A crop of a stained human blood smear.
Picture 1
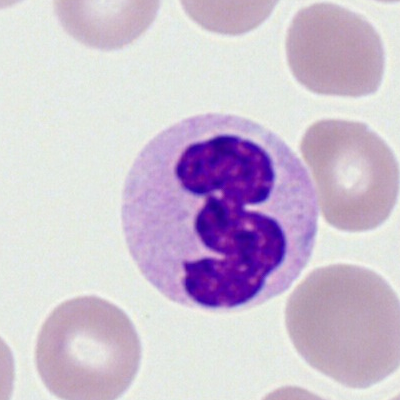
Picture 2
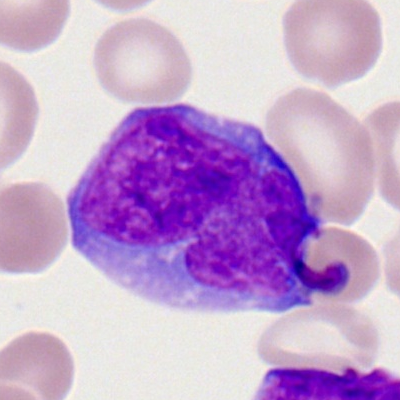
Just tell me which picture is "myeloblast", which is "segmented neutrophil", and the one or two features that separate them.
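In picture 1 the central cell is a segmented neutrophil; in picture 2 it is a myeloblast. The segmented neutrophil has a round, smooth outline, whereas the myeloblast's outline is irregular and angular. The neutrophil nucleus is divided into three lobes stacked one above another in a shape like the numeral 3, and its chromatin is dark purple and coarsely clumped.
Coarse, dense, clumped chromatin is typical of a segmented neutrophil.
The myeloblast nucleus fills most of the cell and is folded, a cleft setting off a smaller lobe at the lower right. Cytoplasm in the neutrophil is abundant and pale pinkish-lilac, containing fine, faint granules.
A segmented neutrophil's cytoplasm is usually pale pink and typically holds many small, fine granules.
Cytoplasm in the myeloblast is pale grey-blue, deepening to a darker blue at the cell edge, and shows no coarse granules.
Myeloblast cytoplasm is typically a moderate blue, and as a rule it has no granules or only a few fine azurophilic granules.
At the right edge of the myeloblast, where a red cell touches it, lies a small dark purple hook-shaped body.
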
